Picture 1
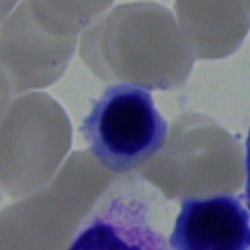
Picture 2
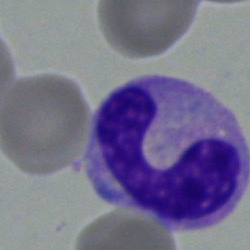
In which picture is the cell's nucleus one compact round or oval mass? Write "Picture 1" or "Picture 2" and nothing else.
Picture 1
